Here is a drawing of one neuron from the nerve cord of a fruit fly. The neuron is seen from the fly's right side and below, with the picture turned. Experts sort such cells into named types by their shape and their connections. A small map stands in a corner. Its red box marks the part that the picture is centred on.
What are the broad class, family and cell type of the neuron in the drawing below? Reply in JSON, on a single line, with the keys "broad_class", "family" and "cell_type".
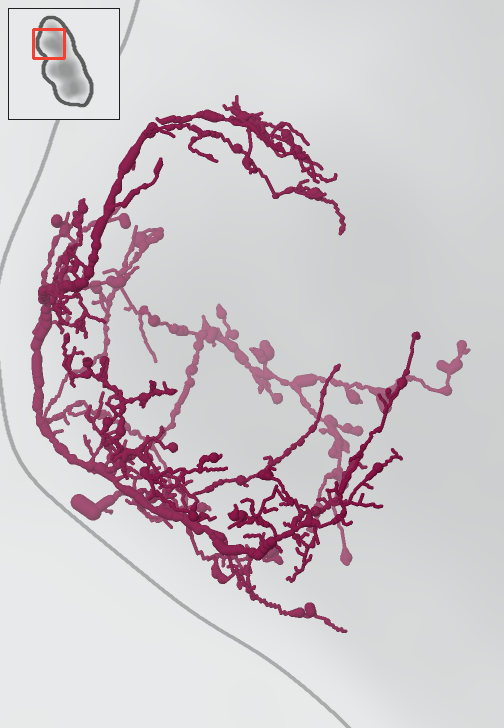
{"broad_class": "nerve-cord intrinsic neuron", "family": "hemilineage 16B", "cell_type": "IN16B039"}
